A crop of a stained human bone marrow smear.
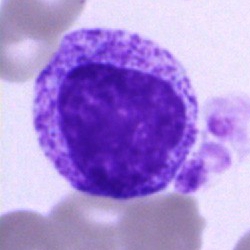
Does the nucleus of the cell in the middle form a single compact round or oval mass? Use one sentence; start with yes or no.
Yes, what the nucleus forms is a compact round or oval shape.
